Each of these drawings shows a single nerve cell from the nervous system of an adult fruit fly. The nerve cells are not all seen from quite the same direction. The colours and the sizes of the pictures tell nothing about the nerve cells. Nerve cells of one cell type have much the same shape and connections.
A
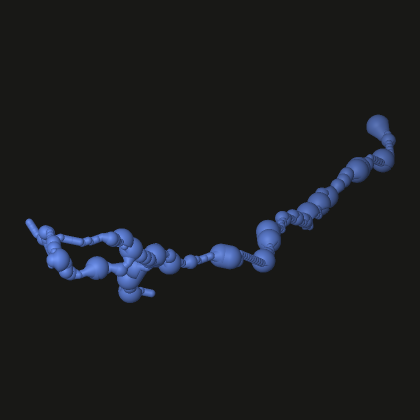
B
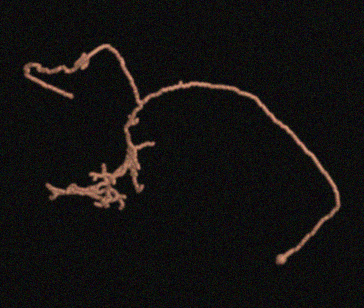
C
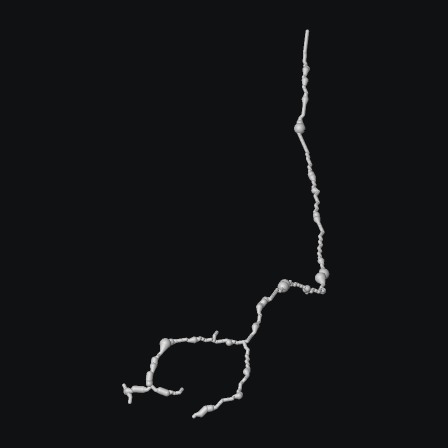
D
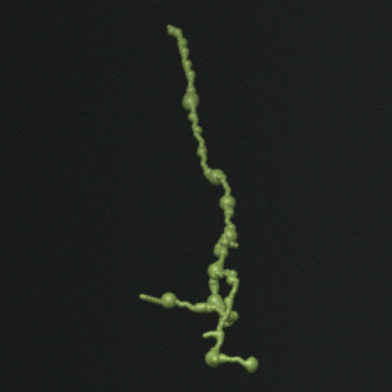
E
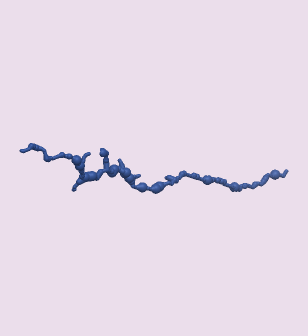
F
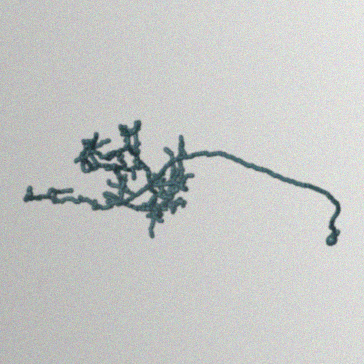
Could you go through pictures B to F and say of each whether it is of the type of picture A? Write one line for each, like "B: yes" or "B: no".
B: no
C: no
D: yes
E: yes
F: no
